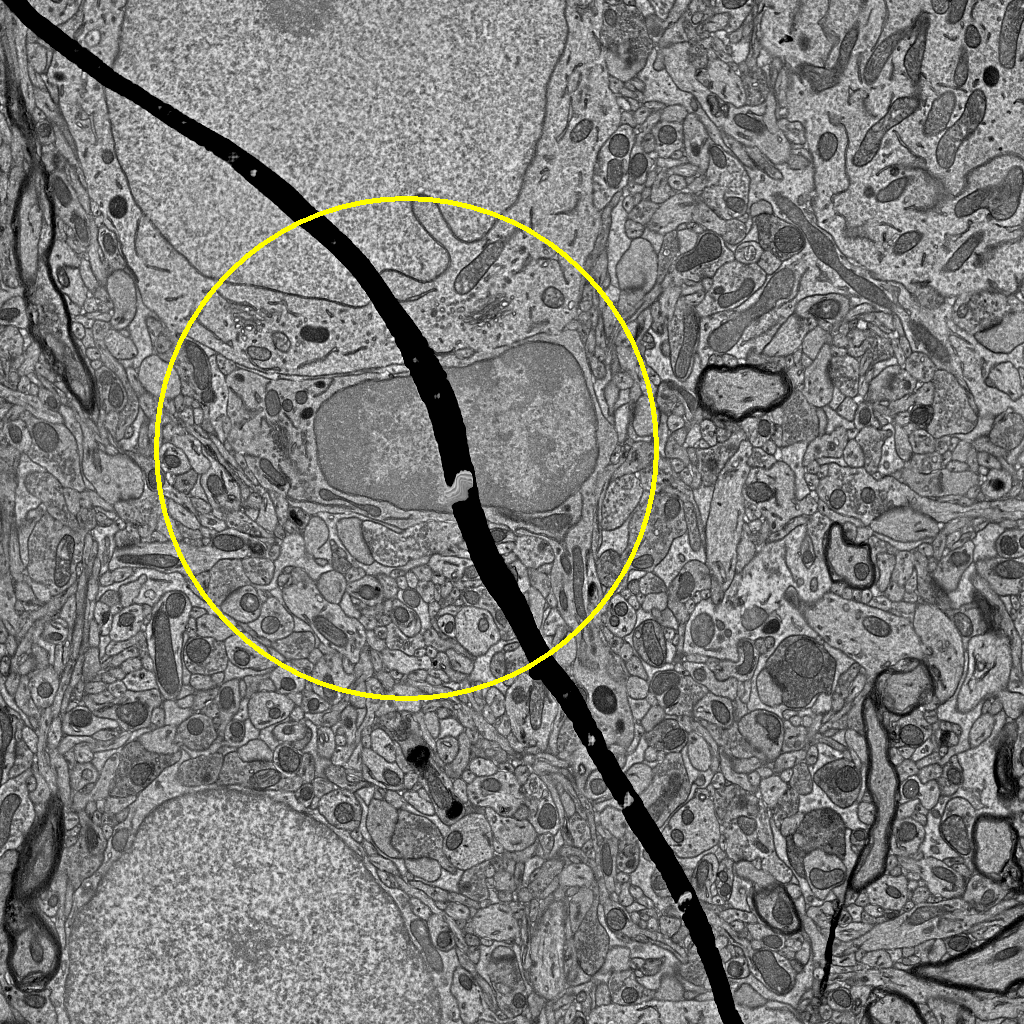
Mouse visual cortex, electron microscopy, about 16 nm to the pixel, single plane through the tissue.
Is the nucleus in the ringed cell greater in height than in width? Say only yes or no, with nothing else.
No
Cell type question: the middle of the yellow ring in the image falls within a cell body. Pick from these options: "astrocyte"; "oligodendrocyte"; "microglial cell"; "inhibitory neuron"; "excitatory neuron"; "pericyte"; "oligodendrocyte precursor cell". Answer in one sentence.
The cell body at the center of the ring belongs to a microglial cell.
